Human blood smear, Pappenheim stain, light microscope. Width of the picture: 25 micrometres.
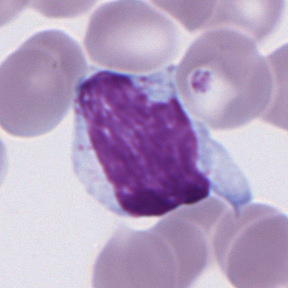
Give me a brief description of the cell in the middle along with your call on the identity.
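An elongated, roughly rectangular nucleus lies slanted from upper left to lower right. Pale blue cytoplasm is drawn out into a pointed tail at the lower right, and the cell outline is irregular and angular rather than round. It is a large granular lymphocyte.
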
